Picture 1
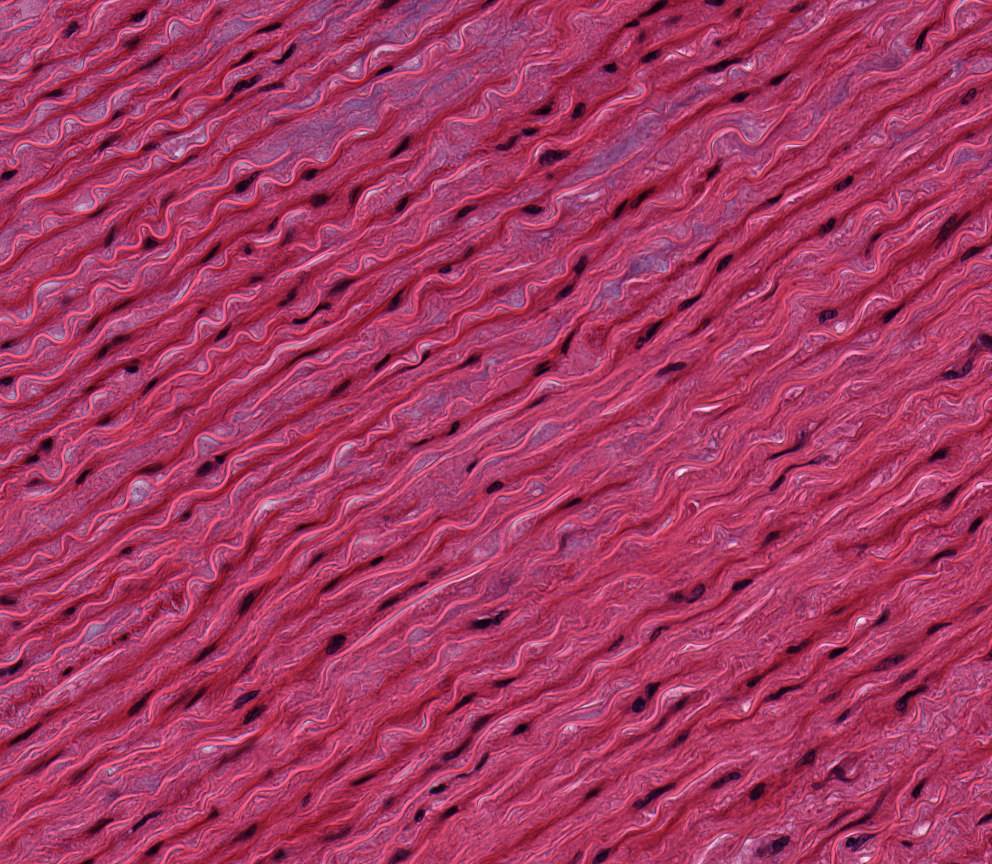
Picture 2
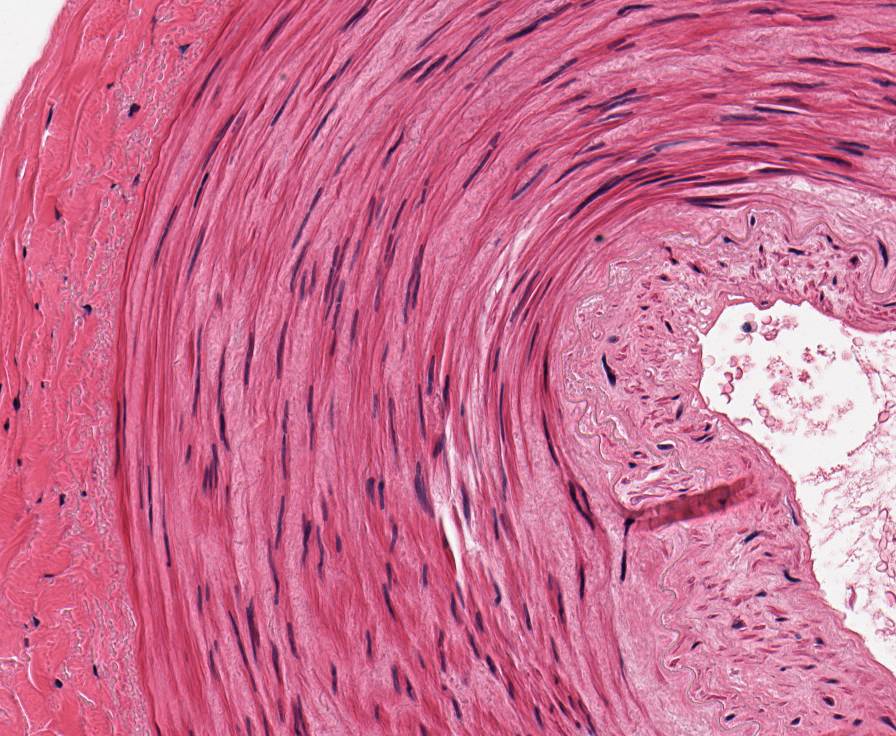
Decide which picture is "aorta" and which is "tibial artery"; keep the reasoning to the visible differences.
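Here the aorta is in picture 1 and the tibial artery in picture 2. Look first at the aorta: bright pink, refractile lamellae with a tight wavy crimp, and between them small, dark, elongated nuclei lying parallel to the lamellae, sparse and fairly evenly scattered.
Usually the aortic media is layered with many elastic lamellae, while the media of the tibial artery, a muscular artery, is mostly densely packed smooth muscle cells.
Now the tibial artery: a thick curved band of smooth muscle arcs around a lumen at the right edge, its cells in concentric layers following the lumen, with dark purple cigar-shaped nuclei.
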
